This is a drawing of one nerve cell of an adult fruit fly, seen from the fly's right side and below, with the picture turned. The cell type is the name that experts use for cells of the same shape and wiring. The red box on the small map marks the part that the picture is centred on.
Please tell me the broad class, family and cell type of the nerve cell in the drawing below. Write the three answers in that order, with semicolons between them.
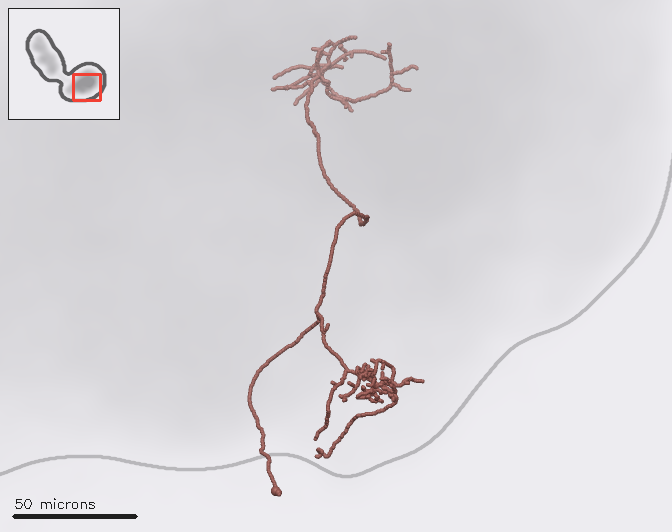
central-brain intrinsic neuron; hemilineage ALv1; CB2589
